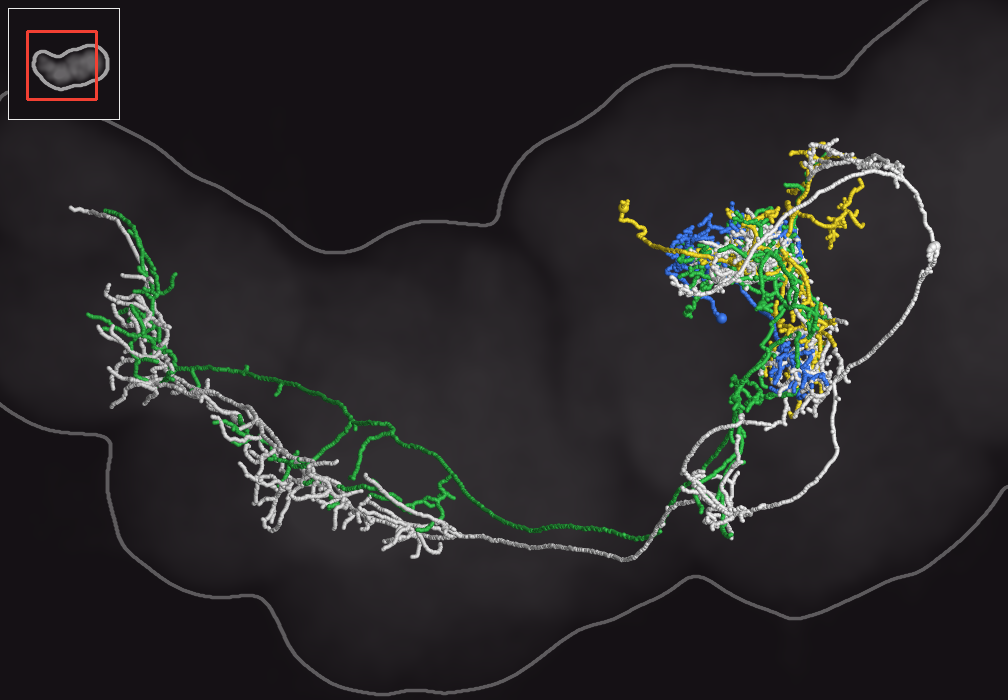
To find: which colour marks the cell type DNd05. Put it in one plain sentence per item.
The colour is white.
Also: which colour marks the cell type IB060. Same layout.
The colour is yellow.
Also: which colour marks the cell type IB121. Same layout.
The colour is blue.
